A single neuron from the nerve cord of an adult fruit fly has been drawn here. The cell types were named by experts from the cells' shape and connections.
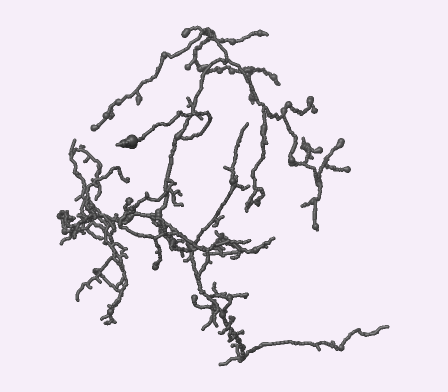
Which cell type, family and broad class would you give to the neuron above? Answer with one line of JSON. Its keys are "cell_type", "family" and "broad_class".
{"cell_type": "IN01B034", "family": "hemilineage 01B", "broad_class": "nerve-cord intrinsic neuron"}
